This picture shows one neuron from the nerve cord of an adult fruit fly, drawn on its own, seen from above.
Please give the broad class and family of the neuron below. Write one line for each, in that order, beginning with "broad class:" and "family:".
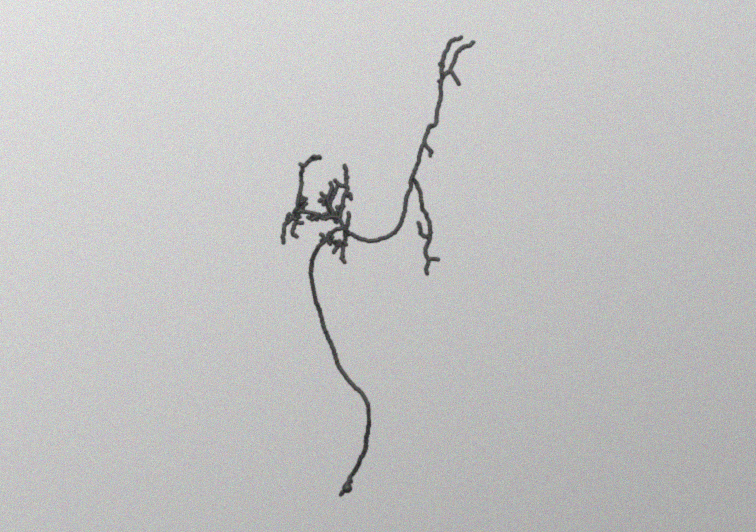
broad class: nerve-cord intrinsic neuron
family: hemilineage 06A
